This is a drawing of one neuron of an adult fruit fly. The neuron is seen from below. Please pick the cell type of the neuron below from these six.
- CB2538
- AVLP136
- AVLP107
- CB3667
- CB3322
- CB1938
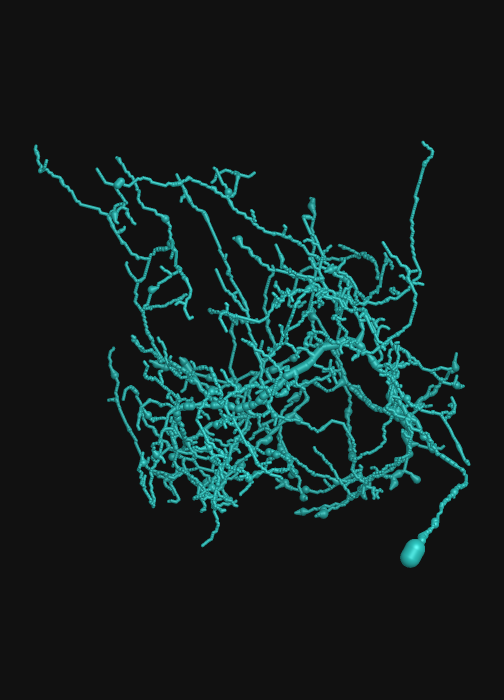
AVLP107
